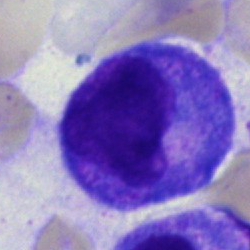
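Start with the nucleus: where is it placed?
Off-centre, toward the left.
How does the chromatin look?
Dense and dark purple.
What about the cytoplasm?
A paler zone against the right edge of the nucleus, and fine reddish-purple granules scattered throughout.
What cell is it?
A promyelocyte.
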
